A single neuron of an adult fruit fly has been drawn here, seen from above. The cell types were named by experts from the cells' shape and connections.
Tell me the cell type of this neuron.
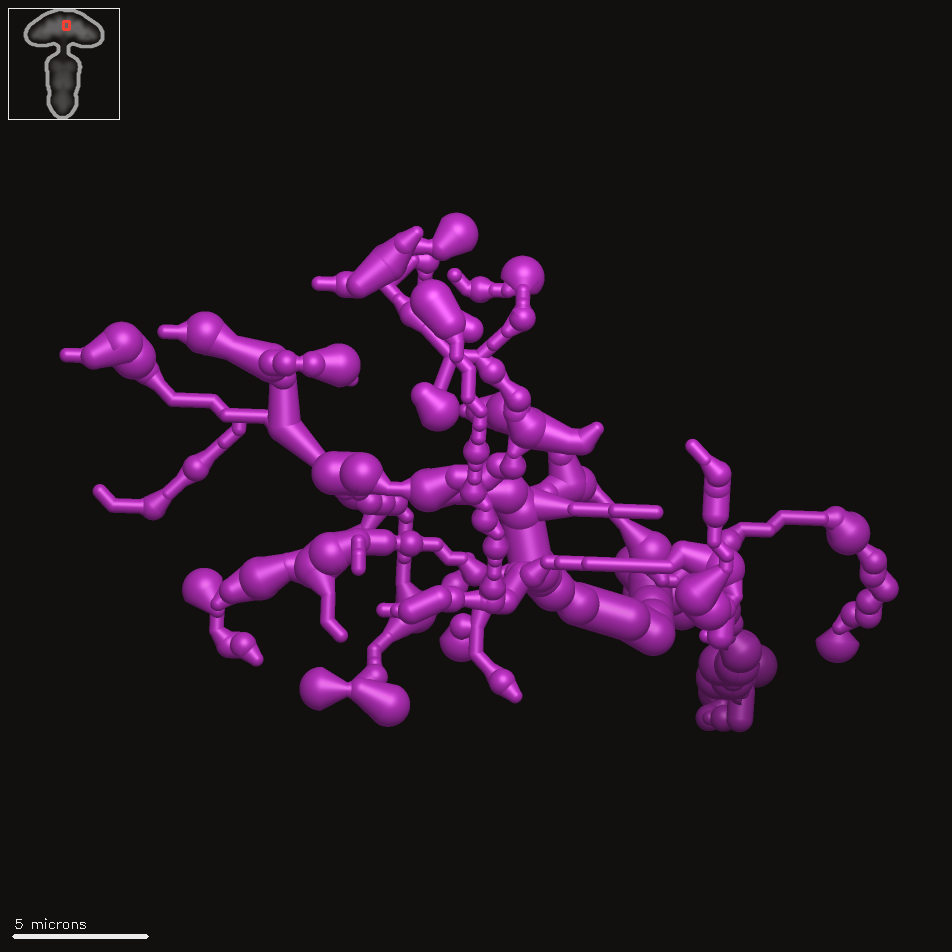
LB3b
